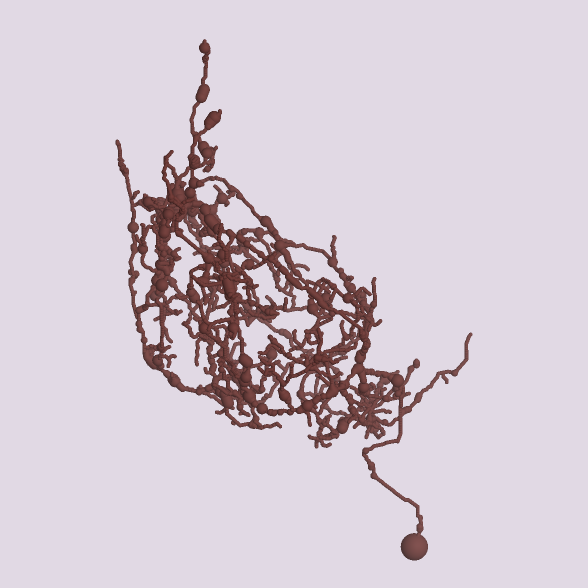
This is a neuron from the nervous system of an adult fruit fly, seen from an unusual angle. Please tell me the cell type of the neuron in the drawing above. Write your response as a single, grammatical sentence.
Regarding its cell type, the neuron is CB1287_c.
